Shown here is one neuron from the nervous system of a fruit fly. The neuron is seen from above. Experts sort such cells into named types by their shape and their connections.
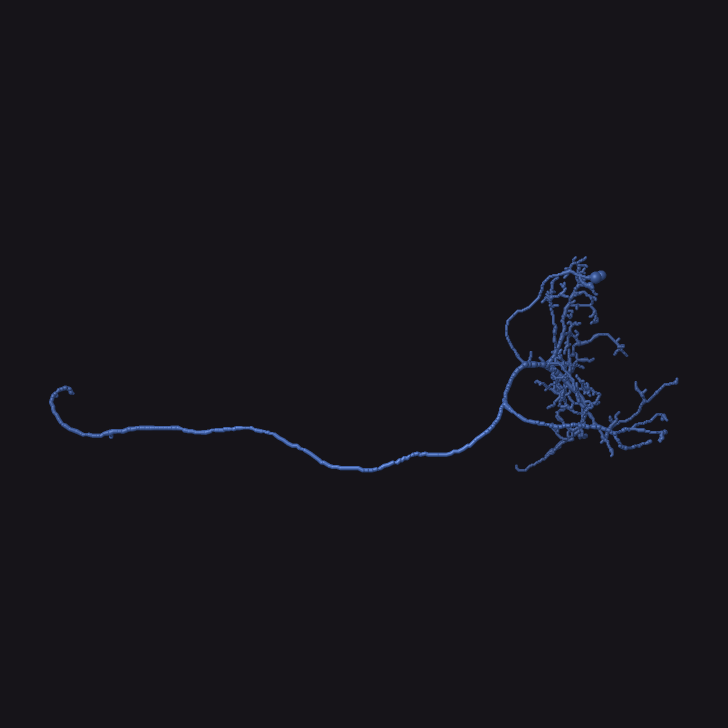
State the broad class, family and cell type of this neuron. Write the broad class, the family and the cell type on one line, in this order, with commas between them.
central-brain intrinsic neuron, hemilineage ALl1_ventral, AMMC034_a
